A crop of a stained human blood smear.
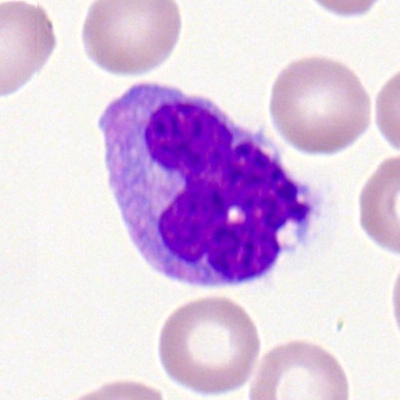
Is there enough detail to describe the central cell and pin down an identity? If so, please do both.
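Look first at the edge: the outline is irregular rather than round, and the right side has small frayed projections. Now the nucleus: it is deeply notched on its left, giving it a folded shape, rather like a kidney. The cytoplasm holds no coarse granules, only a fine, faint texture. What you have here is a monocyte.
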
